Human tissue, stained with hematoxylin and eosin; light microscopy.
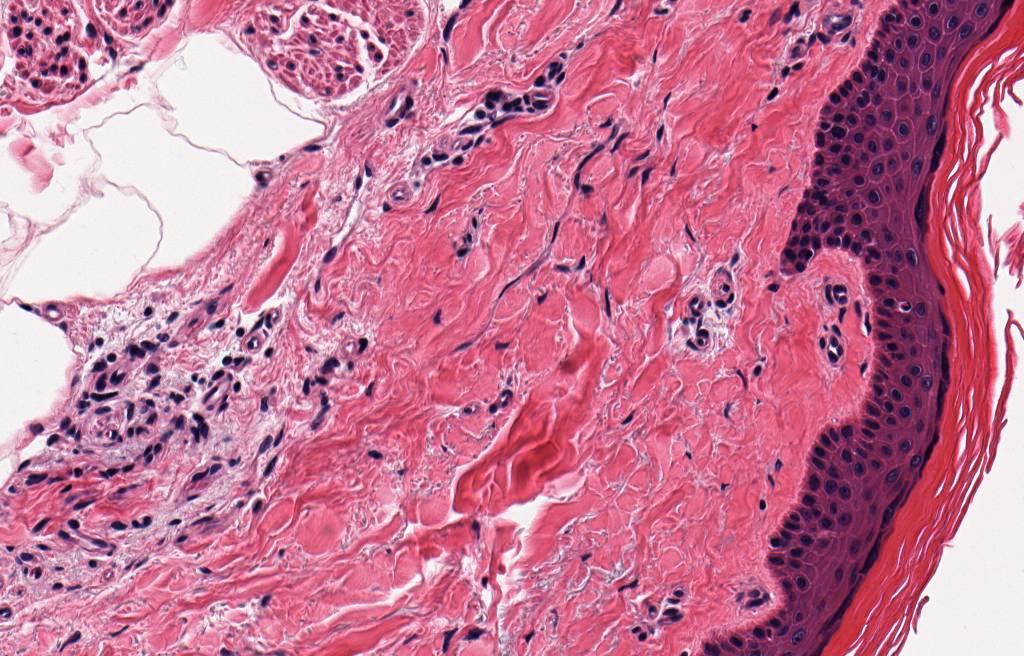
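Skin of the lower leg, H&E. Stratified squamous epithelium runs down the right side; connective tissue fills most of the rest. The epithelium is thin, its lower border gently undulating with only a few shallow downward projections. Crowded dark-nucleated cells in the deepest layer make a darker purple band than the layers above. Note the keratin layer, partly split into separate sheets with clear gaps between them.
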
